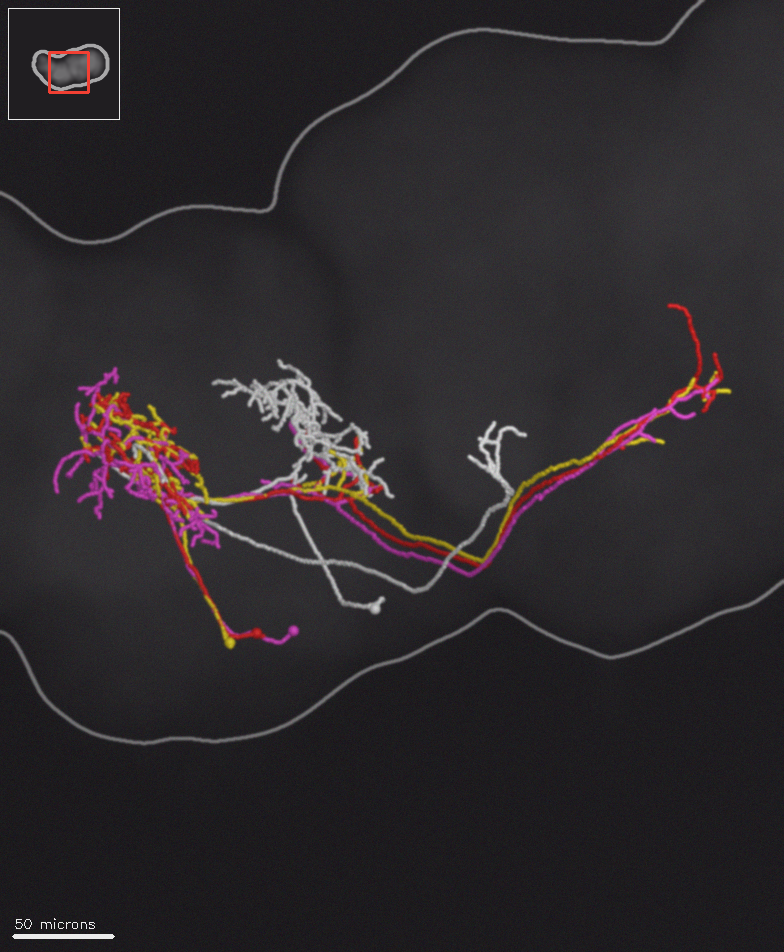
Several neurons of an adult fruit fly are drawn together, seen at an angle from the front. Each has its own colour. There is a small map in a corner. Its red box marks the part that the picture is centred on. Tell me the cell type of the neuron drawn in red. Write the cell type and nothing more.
AN07B071_d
